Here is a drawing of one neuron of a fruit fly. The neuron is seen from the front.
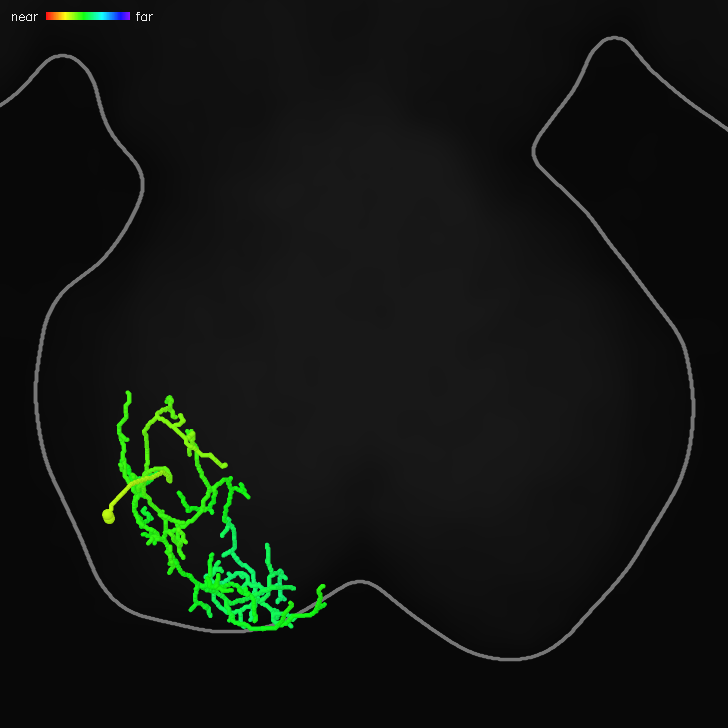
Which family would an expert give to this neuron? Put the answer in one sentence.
The family is hemilineage 16B.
